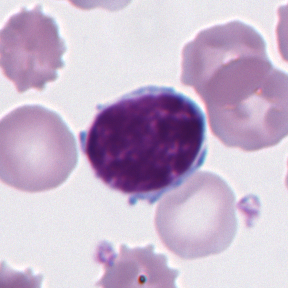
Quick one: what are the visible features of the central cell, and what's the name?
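Thin rim of cytoplasm only around the nucleus. No cytoplasmic granules. Nucleus neither indented nor lobed. Small blunt tags of pale blue cytoplasm project from the lower cell edge. Central cell: typical lymphocyte.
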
